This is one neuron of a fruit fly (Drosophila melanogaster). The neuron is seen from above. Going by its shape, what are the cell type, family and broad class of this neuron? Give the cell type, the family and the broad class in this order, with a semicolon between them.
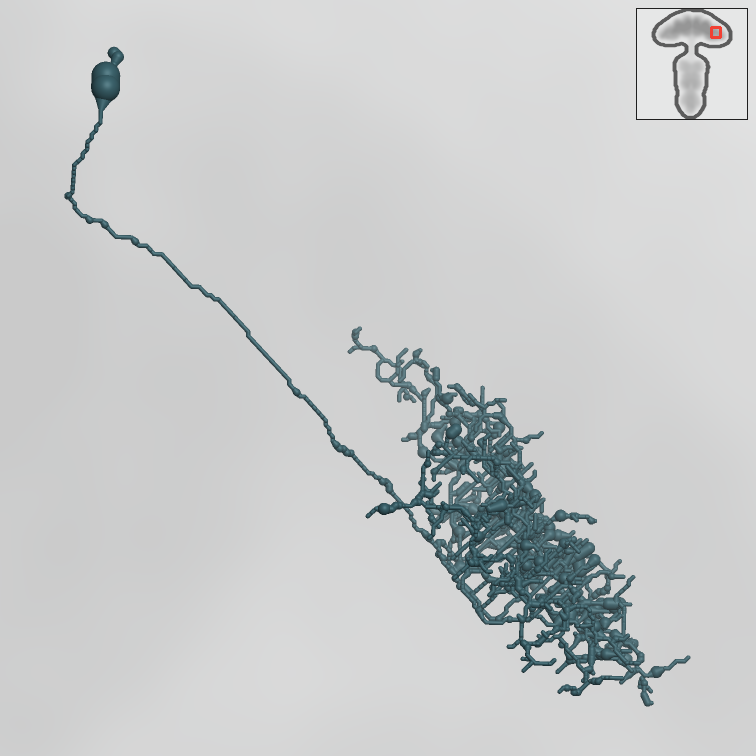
Pm6; Pm; optic-lobe intrinsic neuron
